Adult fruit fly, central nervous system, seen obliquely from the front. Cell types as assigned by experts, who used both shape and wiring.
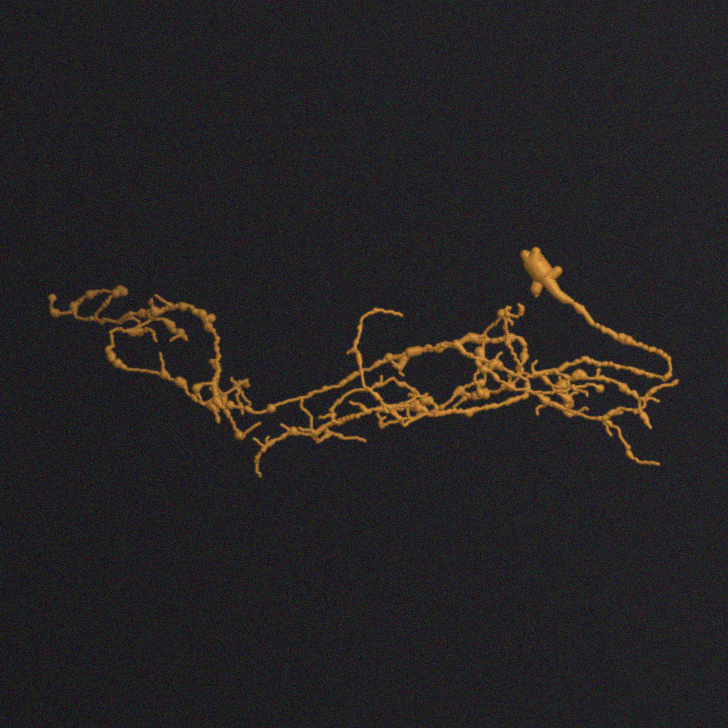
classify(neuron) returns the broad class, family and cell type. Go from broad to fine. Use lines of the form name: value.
broad class: central-brain intrinsic neuron
family: hemilineage SMPpd2
cell type: SMP540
